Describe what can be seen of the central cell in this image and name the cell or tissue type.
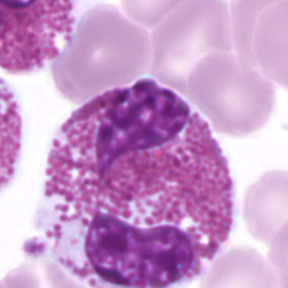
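I see two nuclear lobes, one at the top of the cell and one at the bottom, linked by a thin strand. The cytoplasm looks packed with reddish-pink granules, round and much alike in size. So this is an eosinophil.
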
